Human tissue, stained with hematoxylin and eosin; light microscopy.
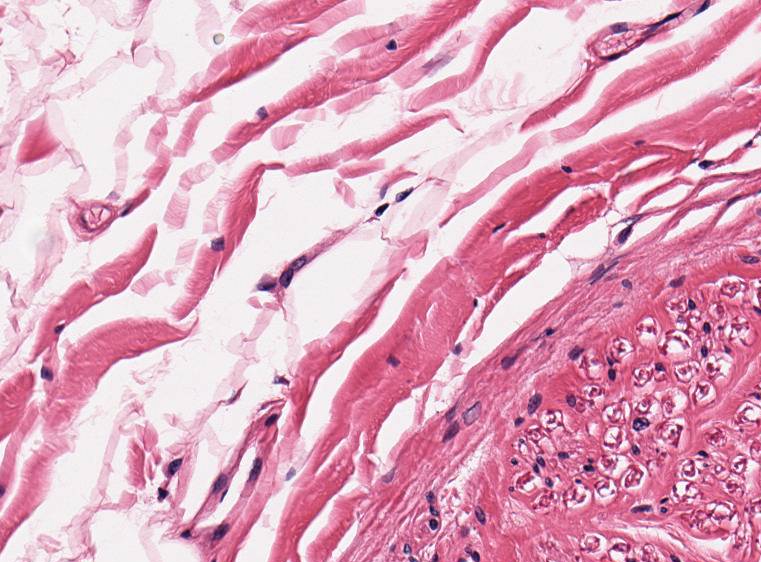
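Tibial nerve. Upper left half: fibres separated by wide clear spaces crossed only by wispy pale strands. Lower right corner: compact bundle of many small rounded pale-centred profiles, scattered dark nuclei between. Fat cells absent.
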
